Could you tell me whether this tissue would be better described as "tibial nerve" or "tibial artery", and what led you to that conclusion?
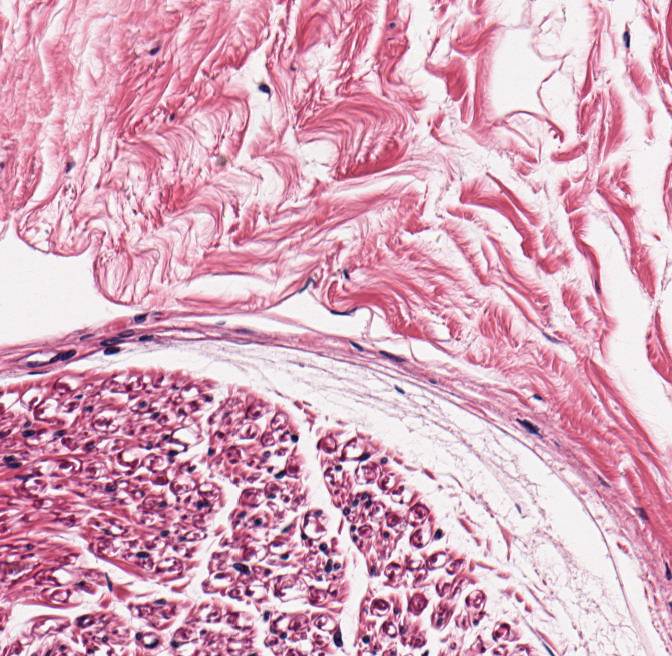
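This is tibial nerve, not tibial artery.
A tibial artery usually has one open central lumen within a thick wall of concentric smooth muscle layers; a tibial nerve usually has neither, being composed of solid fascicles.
Here the nerve fibres appear as many small round profiles, each a pink core within a pale halo, divided by thin pale clefts into irregular groups. On the right, a pale, loosely fibrillar zone lies between sheath and fibres.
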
